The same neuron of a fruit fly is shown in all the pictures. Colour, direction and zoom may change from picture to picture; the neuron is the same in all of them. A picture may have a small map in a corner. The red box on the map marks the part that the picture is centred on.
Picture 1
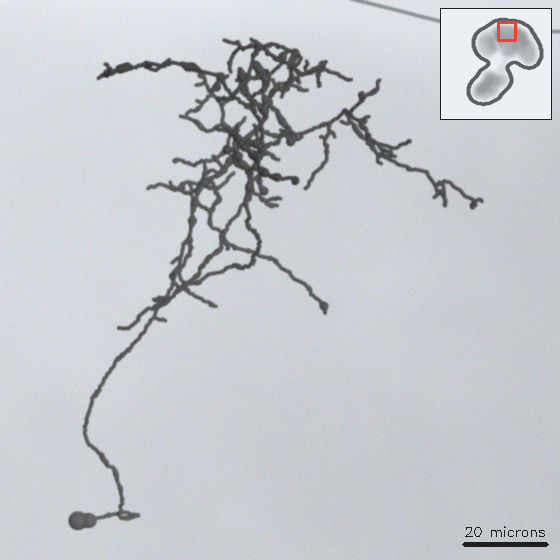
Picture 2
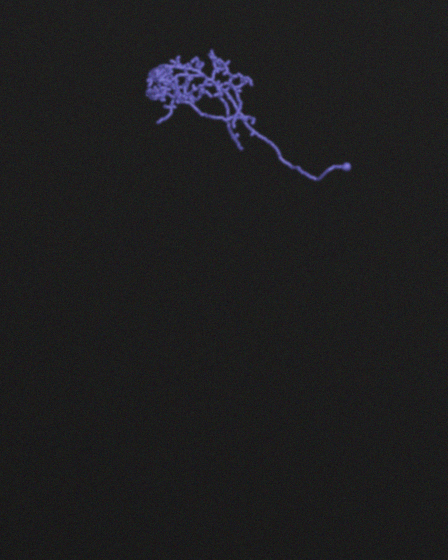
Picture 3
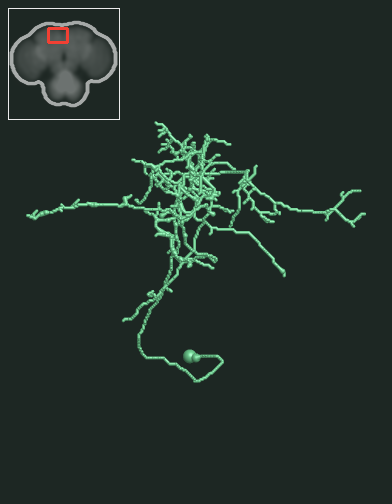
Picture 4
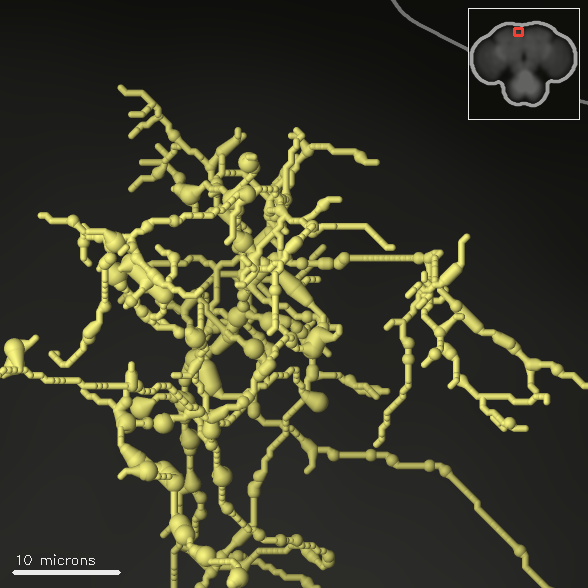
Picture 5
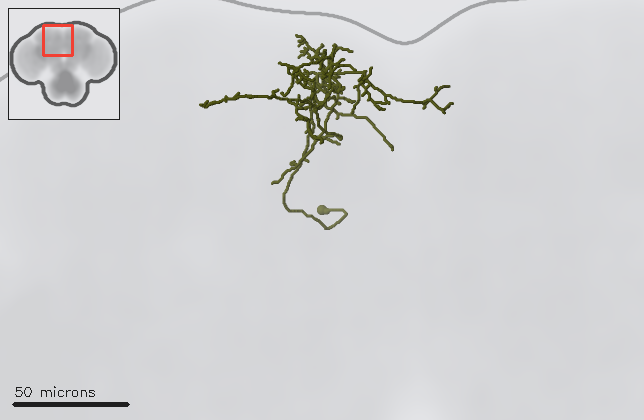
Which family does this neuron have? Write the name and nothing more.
hemilineage DM4_dorsal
